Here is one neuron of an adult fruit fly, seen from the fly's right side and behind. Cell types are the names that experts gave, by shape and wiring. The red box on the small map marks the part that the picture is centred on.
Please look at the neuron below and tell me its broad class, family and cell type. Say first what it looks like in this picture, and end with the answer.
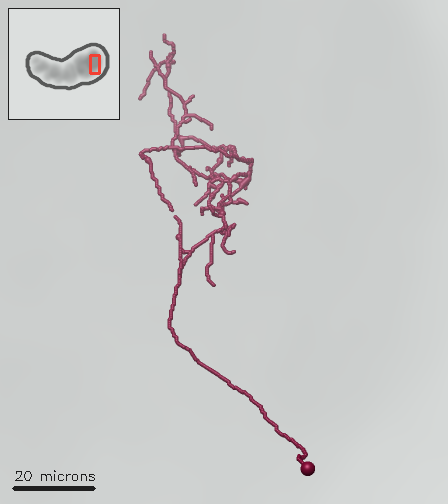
By the scale bar it is about 110 microns tall in this view. As drawn here it is more than twice as tall as it is wide. Its broad class is central-brain intrinsic neuron. The family is hemilineage LALa1_anterior. Its cell type is LAL071.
